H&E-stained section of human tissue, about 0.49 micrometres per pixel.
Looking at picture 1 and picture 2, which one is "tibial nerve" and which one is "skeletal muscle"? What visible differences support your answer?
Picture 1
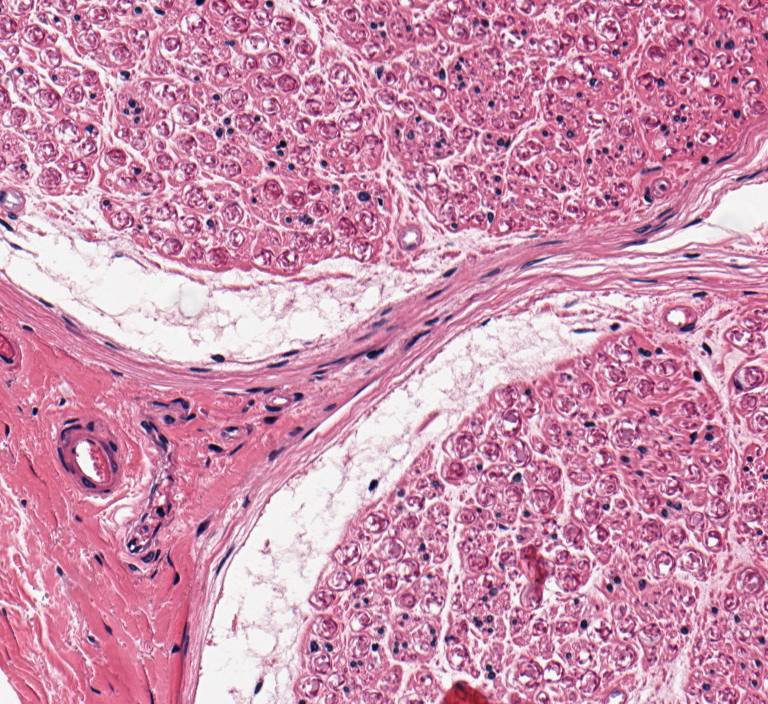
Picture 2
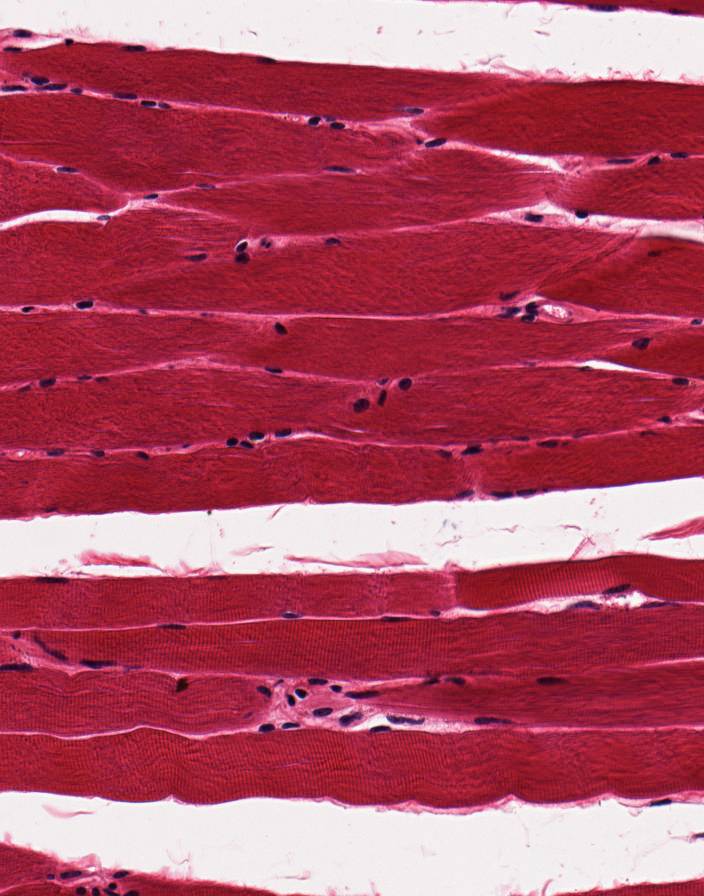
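Picture 1 shows tibial nerve and picture 2 shows skeletal muscle. In the tibial nerve, two large rounded bundles fill the upper half and lower right, separated by a connective tissue band running from lower left to upper right. Their fibres are cut across, each a small round profile with a central pink dot ringed by a pale halo. In the skeletal muscle, long parallel fibres run roughly horizontally across the whole field. Sparse small dark nuclei lie between the nerve fibre profiles; the muscle nuclei sit at the fibre edges, not their centres, and are mostly small, dark and elongated along the fibre axis. The muscle cytoplasm stains a deep, even red.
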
